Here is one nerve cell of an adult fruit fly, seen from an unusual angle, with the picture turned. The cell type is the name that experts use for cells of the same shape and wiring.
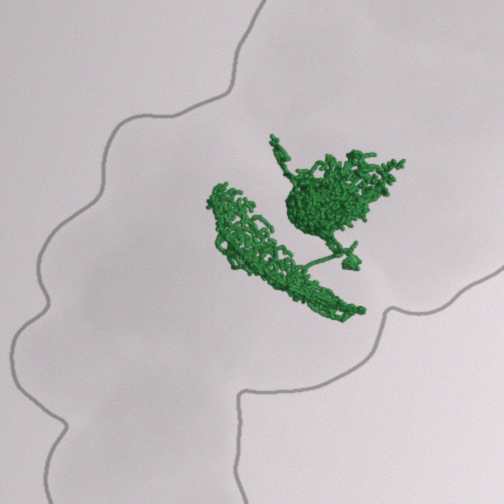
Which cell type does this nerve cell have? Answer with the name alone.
LoVC16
